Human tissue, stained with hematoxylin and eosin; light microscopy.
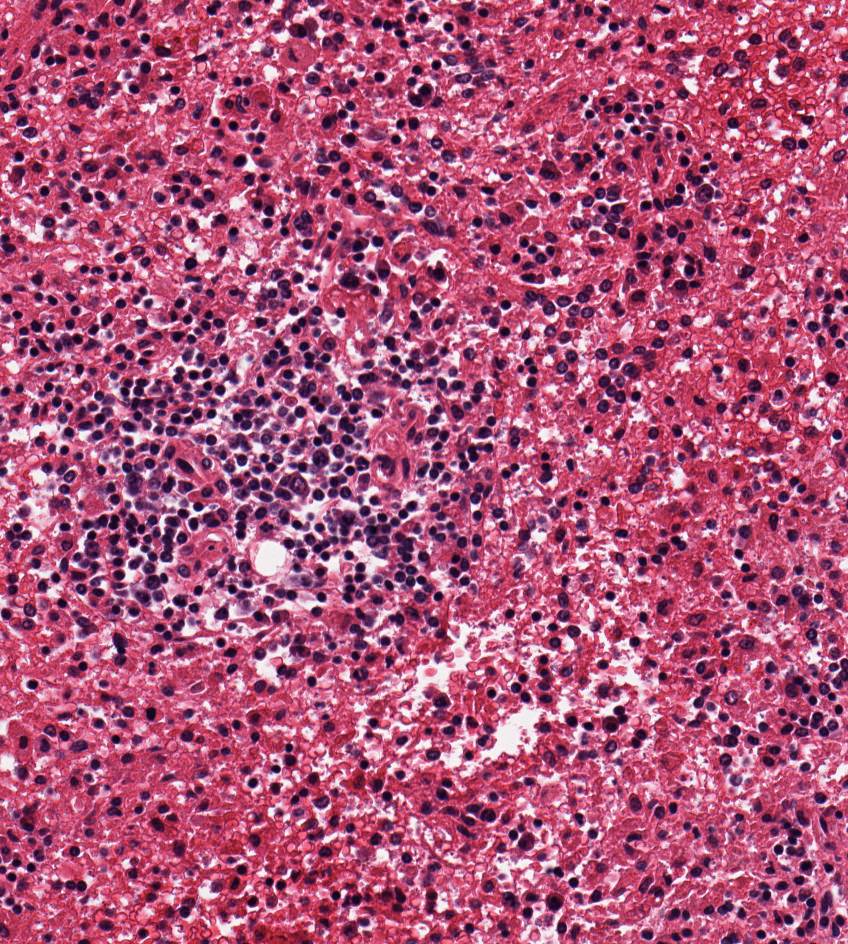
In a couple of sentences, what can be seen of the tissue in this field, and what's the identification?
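Left of centre, paler red-staining tissue surrounds a darker zone of closely packed small lymphocytes with round, dense dark nuclei and scant cytoplasm. A small round clear hole lies low in it. Small irregular white gaps are scattered throughout, most noticeable just below centre. This is spleen.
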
